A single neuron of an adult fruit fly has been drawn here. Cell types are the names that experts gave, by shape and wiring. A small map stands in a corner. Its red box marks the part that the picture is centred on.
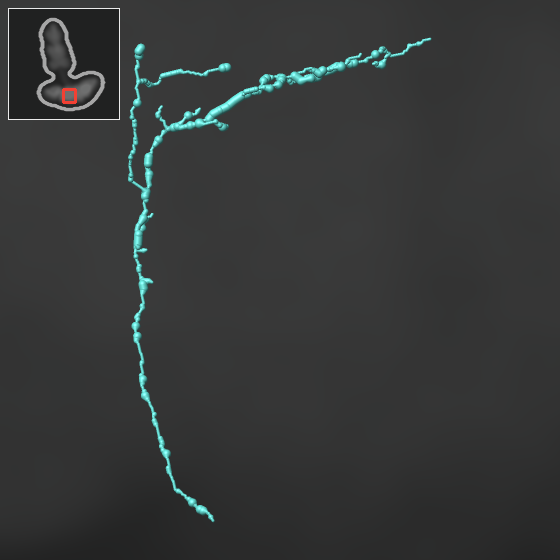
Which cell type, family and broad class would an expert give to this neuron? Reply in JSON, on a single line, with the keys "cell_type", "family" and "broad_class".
{"cell_type": "JO-ED2_b", "family": "class mechanosensory", "broad_class": "sensory neuron entering the brain"}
